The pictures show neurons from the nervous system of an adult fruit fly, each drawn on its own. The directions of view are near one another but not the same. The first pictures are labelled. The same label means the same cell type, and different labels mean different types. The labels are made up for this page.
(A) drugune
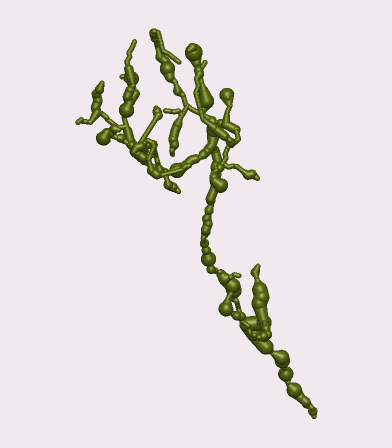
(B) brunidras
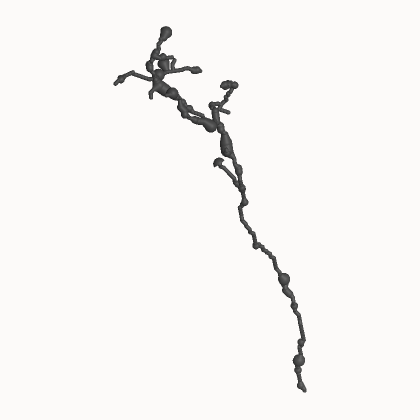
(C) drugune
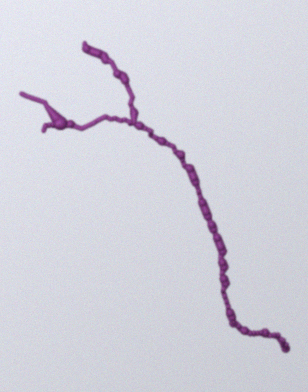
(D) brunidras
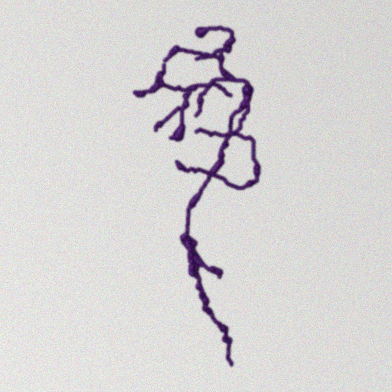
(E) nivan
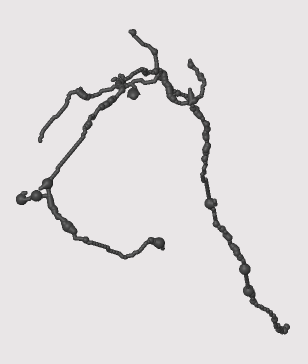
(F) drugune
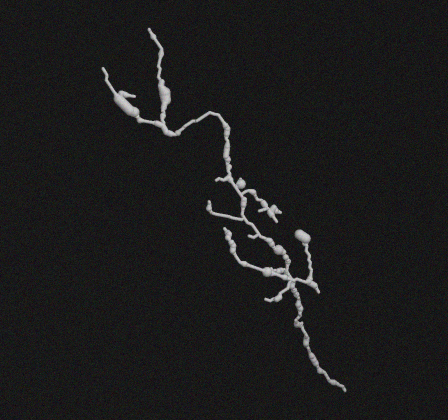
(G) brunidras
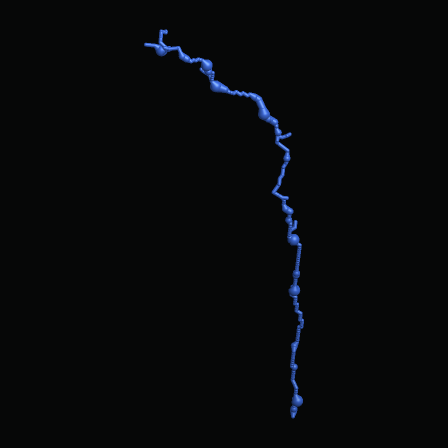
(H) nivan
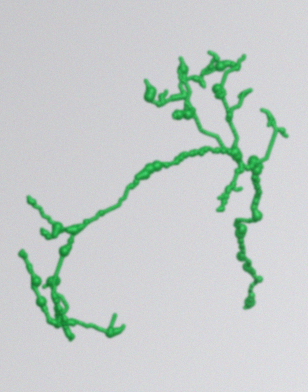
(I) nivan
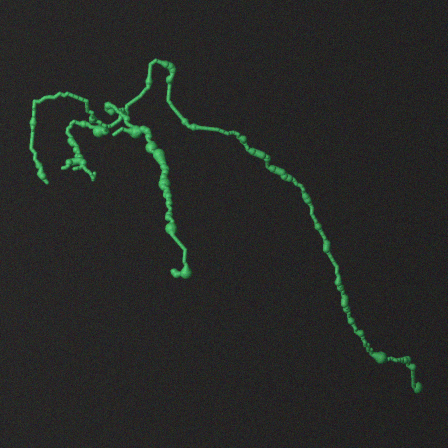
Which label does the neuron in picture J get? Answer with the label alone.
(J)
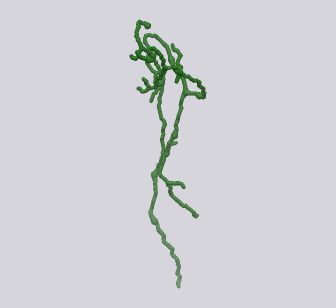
brunidras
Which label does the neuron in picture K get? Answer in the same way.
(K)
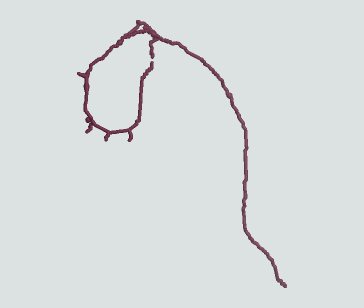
nivan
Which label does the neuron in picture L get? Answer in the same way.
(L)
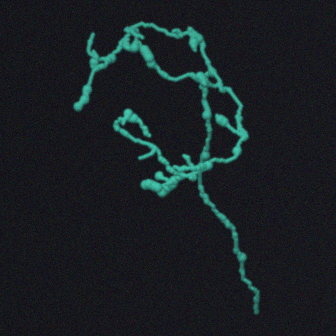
nivan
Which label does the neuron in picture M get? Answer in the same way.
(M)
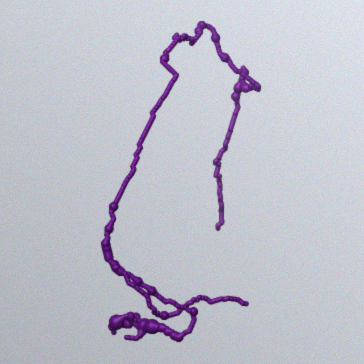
nivan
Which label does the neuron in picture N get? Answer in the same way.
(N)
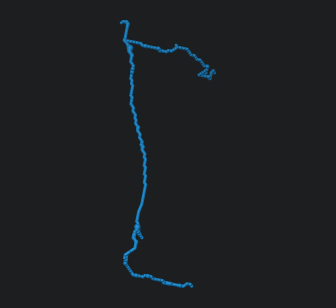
nivan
